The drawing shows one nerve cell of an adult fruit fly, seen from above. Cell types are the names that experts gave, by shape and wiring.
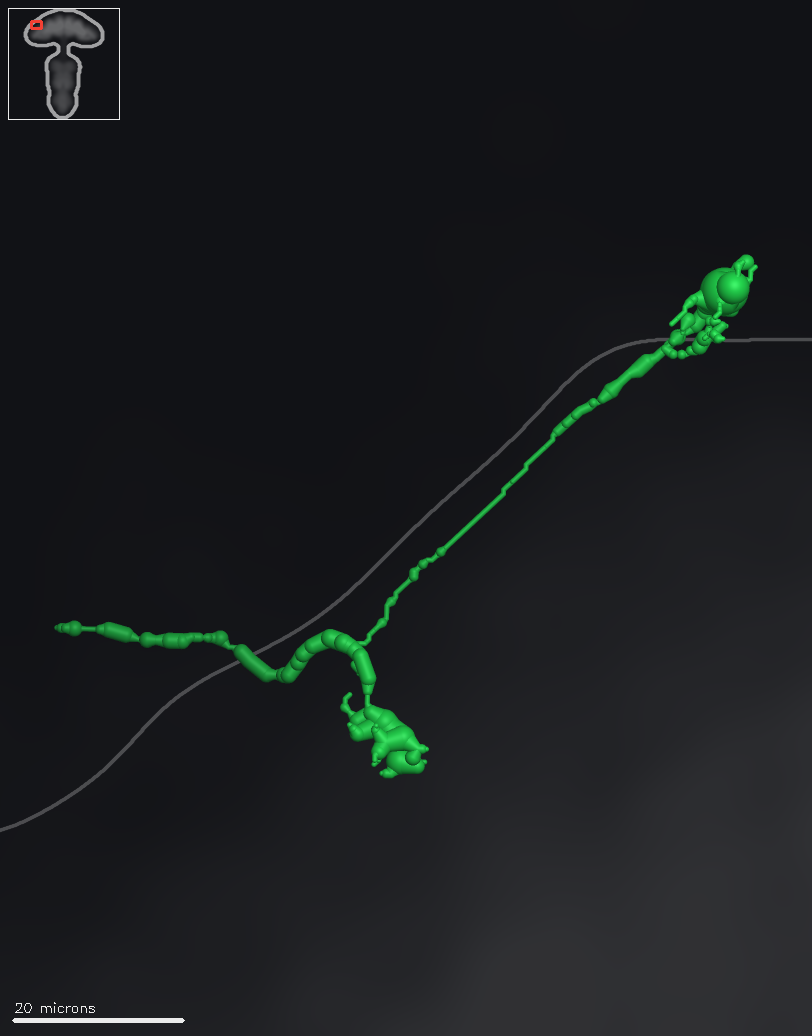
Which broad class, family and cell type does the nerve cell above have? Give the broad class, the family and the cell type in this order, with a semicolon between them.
optic-lobe intrinsic neuron; T; T1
